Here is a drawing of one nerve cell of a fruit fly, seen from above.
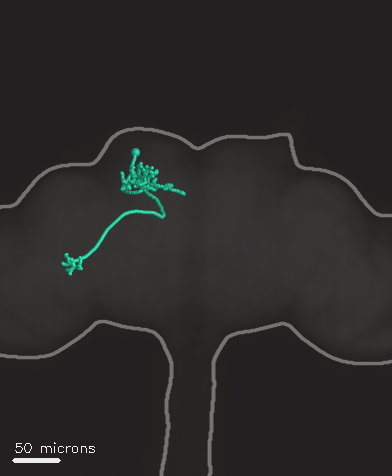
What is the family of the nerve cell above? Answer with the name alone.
hemilineage ALv1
